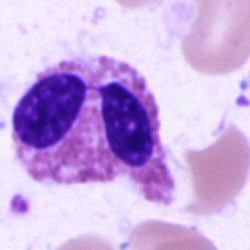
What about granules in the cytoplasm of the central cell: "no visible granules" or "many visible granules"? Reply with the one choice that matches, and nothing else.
Many visible granules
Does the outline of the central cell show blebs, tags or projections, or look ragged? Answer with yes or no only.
Yes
